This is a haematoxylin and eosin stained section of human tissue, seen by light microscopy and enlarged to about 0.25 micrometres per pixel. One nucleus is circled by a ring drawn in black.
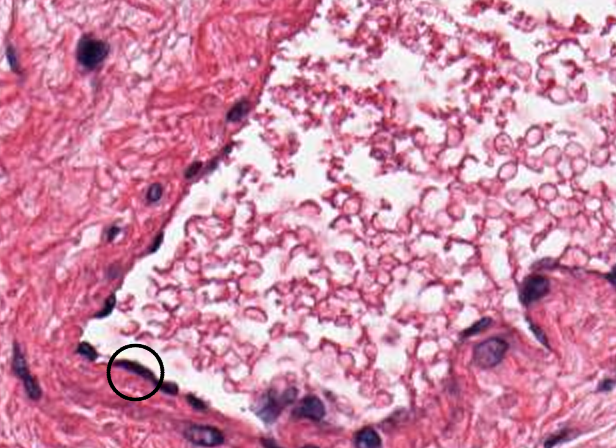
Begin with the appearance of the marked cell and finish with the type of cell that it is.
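The nucleus is long and thin, stretched out along the edge of the lumen. The nucleus is stained dark and evenly throughout, with no inner detail visible. Hardly any cytoplasm is seen around the nucleus; the cell is a thin flat sliver. The cell lines the edge of a vessel lumen filled with blood, with pink fibrous tissue directly beneath it. It lies in a single row with other flat dark nuclei running along the same lumen edge. It is an endothelial cell.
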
